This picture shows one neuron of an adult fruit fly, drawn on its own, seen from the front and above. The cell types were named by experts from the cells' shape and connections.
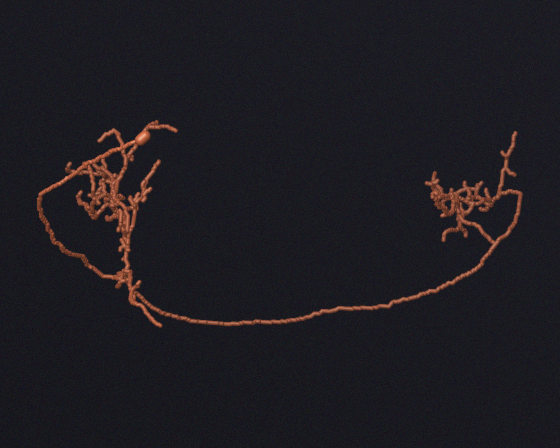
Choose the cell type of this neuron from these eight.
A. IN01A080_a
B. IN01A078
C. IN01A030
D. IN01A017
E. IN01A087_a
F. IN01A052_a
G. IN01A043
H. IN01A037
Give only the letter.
A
